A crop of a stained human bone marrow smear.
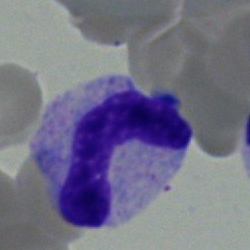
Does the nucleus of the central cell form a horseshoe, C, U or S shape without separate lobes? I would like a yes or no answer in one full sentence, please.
Yes, the nucleus is stretched into a curved band rather than divided into lobes.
